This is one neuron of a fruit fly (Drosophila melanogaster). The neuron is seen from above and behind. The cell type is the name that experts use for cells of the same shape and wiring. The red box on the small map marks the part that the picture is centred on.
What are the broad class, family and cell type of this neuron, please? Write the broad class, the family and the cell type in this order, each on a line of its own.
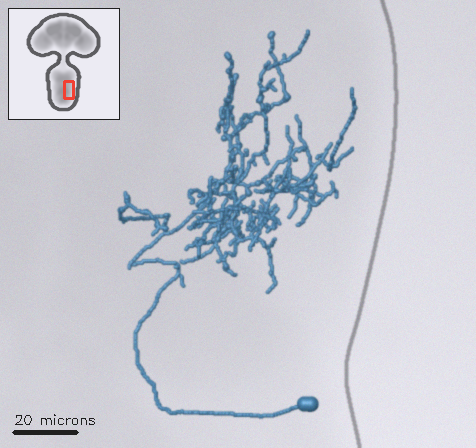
nerve-cord intrinsic neuron
hemilineage 01B
IN01B043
